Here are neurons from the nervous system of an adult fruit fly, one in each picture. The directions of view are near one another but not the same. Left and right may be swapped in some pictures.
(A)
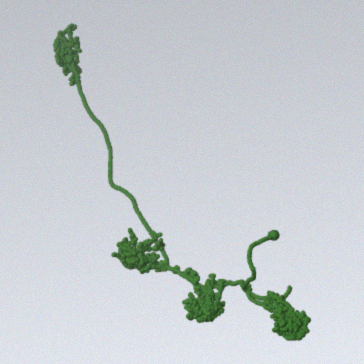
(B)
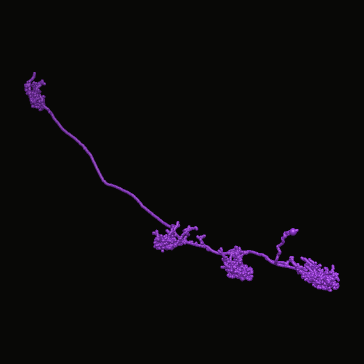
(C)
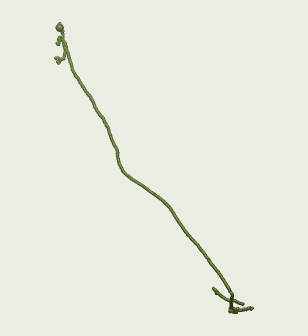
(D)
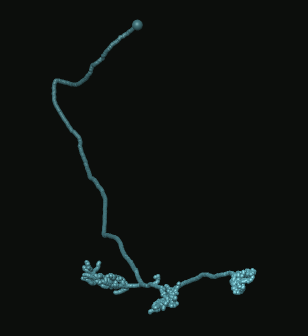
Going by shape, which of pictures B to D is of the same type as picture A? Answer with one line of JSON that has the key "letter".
{"letter": "B"}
